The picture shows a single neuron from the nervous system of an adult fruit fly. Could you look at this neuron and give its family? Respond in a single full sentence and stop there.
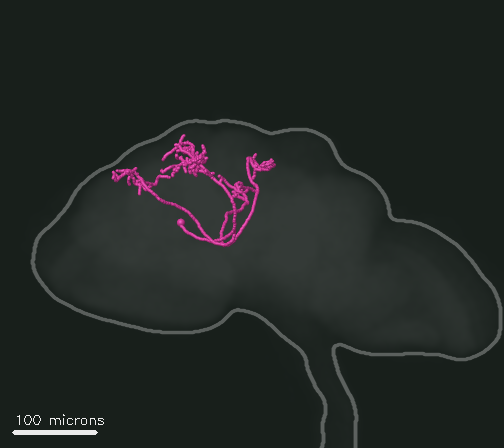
The neuron sits within family hemilineage DM1_antero_dorsal.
